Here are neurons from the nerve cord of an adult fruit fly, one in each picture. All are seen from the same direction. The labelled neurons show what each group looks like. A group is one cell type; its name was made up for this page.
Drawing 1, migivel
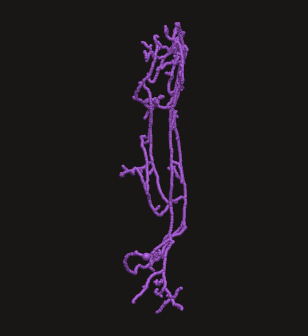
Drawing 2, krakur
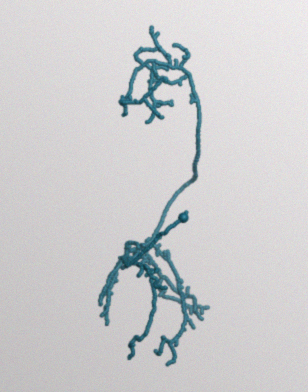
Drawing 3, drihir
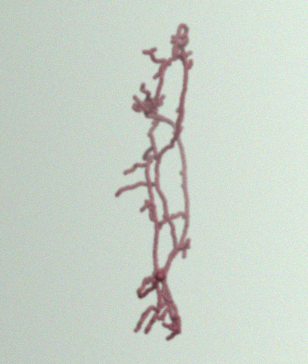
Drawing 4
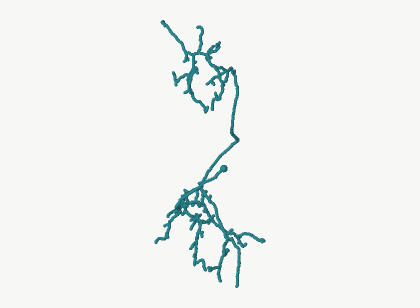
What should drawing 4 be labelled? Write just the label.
krakur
